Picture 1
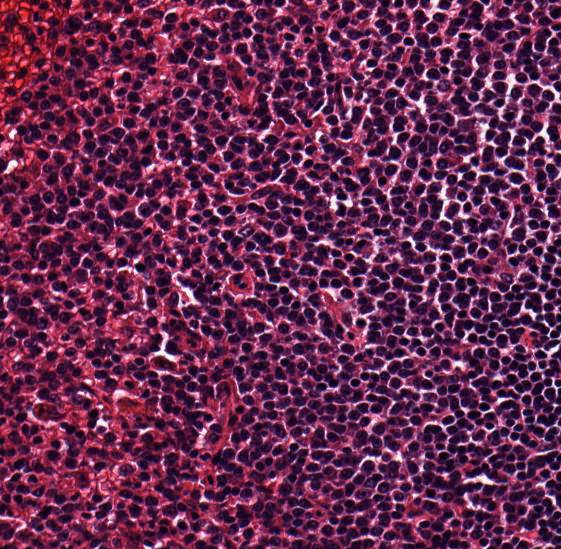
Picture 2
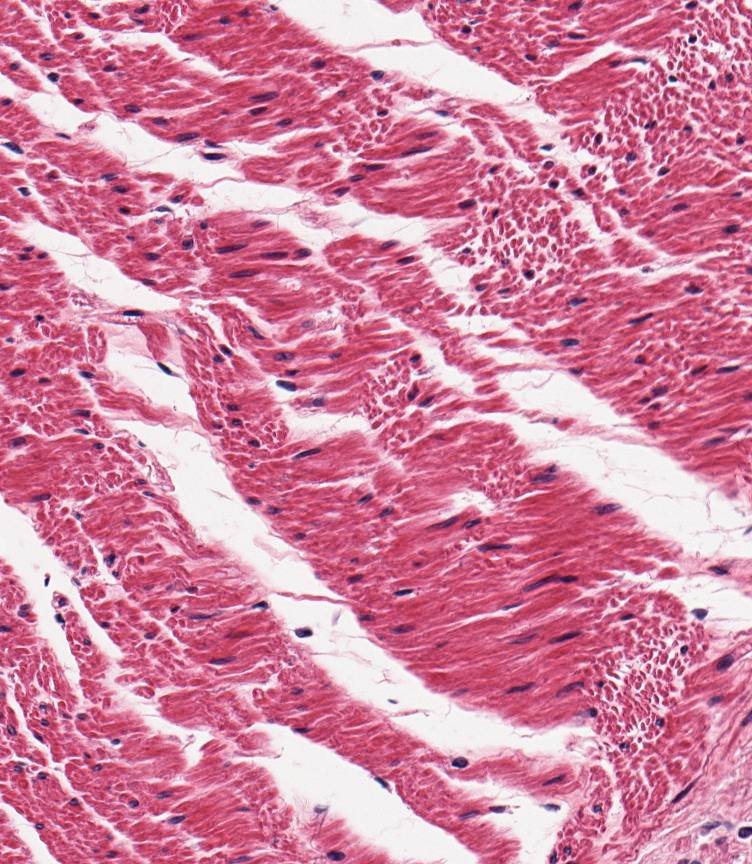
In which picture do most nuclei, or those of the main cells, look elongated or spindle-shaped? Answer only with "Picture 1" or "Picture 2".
Picture 2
